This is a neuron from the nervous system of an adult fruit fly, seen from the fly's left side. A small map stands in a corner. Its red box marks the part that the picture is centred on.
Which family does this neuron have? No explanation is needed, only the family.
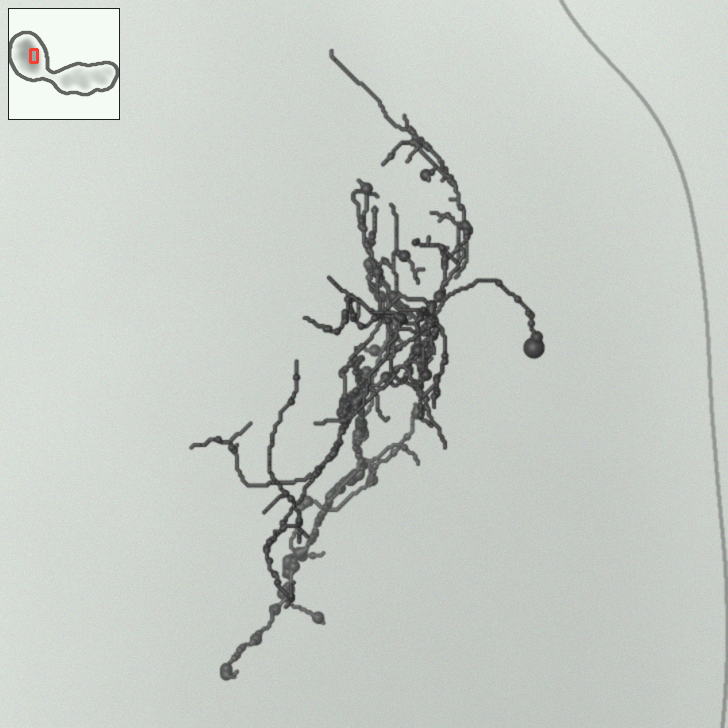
hemilineage DM4_ventral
